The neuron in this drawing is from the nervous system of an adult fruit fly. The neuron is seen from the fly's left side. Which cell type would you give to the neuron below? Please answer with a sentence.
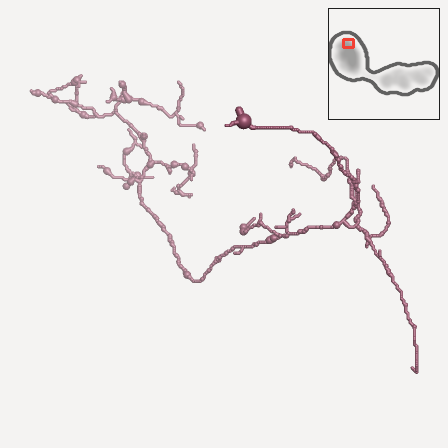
The cell type is CB1011.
